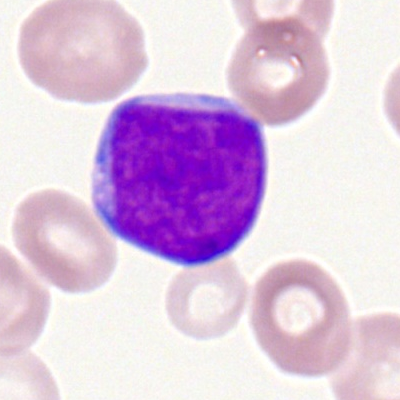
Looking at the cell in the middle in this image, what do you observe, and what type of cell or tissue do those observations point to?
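The nucleus occupies nearly the whole cell. The surrounding cytoplasm is blue and contains no granules. The cell surface shows no projections. The cell is a myeloblast.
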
